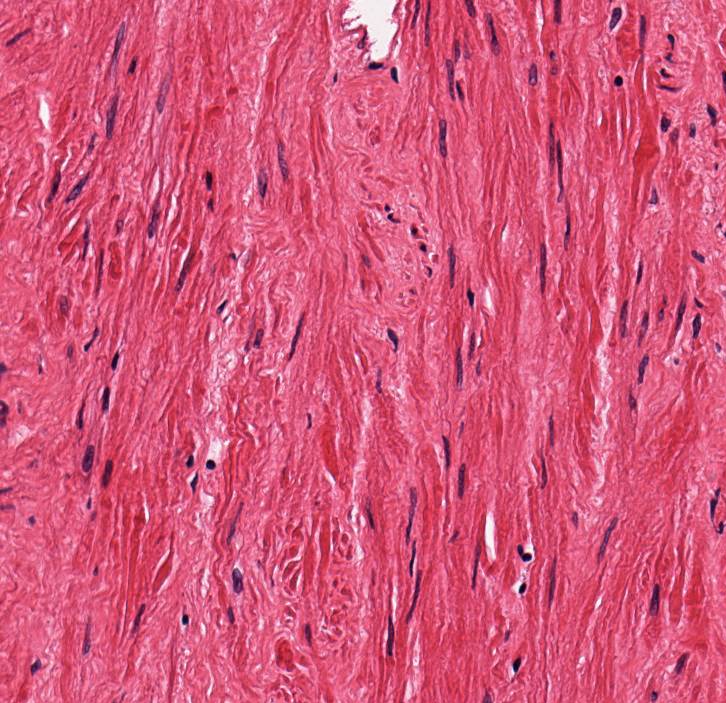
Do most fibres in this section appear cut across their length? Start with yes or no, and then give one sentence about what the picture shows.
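No. Closely packed eosinophilic fibres run mainly from top to bottom across the whole field.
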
